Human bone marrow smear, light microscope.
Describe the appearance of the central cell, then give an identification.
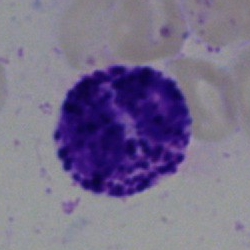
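I see coarse granules packed densely over the whole cell. They're dark blue-purple, and they're rounded dots, not rods. They cover the nucleus so completely that I can't make out its outline. This one I'd name a basophil.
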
